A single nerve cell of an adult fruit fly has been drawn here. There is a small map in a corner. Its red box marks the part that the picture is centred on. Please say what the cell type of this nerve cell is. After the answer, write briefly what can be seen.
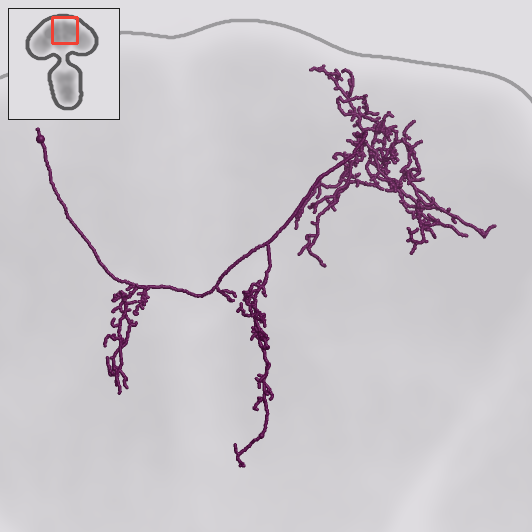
Its cell type is mAL_m2b. It is a central-brain intrinsic neuron. It lies in the brain. Its cell body lies at the upper left of the picture. Dozens of branch ends can be seen.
